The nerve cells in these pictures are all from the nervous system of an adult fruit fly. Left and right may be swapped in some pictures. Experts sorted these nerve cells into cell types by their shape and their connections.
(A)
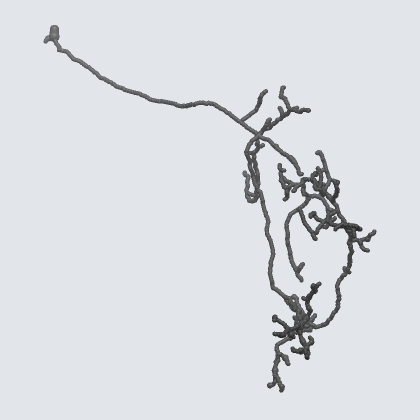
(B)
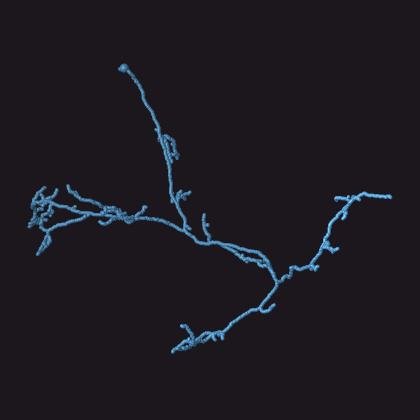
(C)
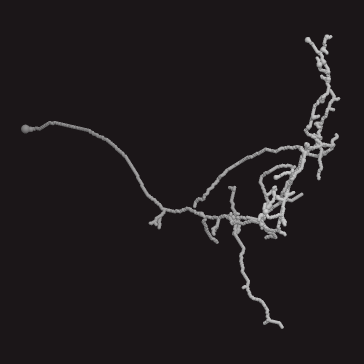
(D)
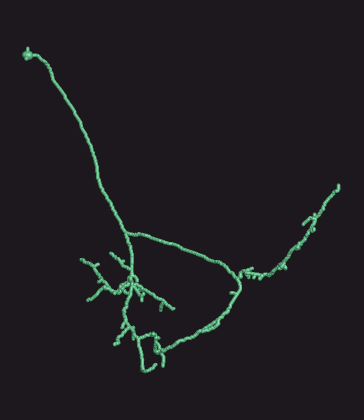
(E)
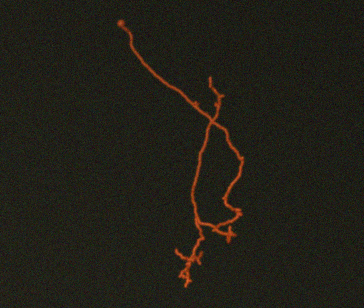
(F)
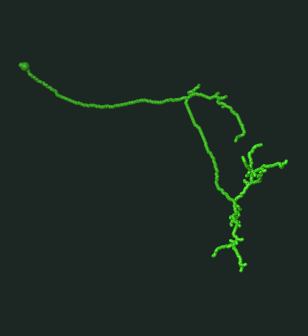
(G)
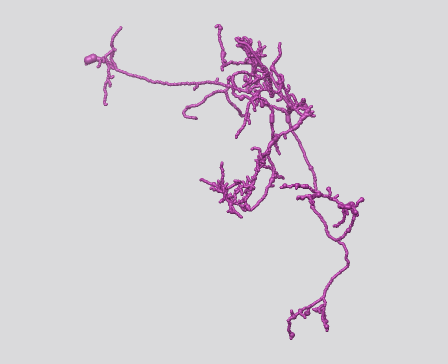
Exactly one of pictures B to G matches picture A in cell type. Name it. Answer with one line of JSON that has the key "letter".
{"letter": "C"}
